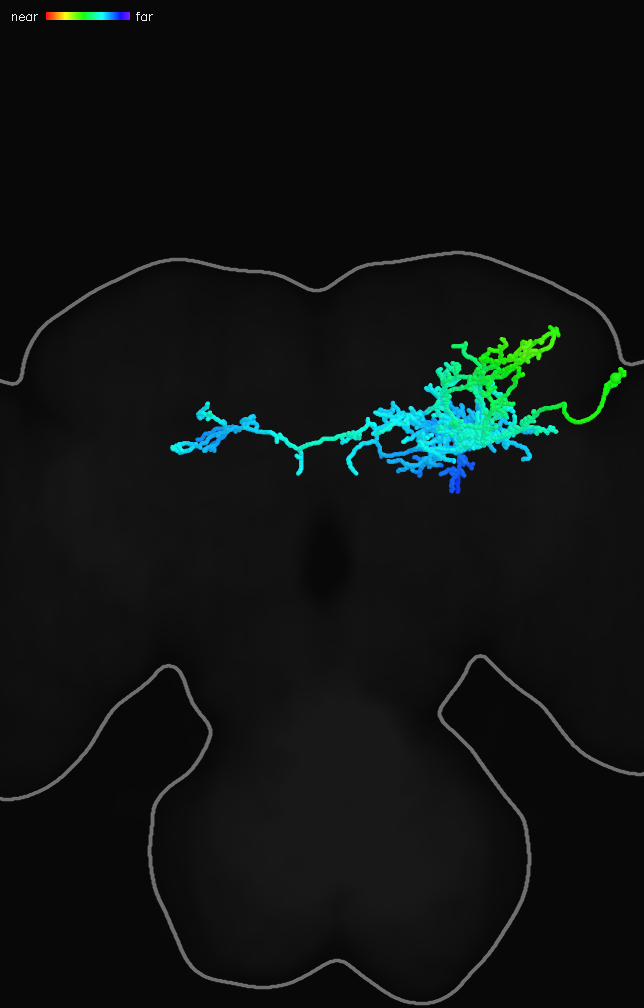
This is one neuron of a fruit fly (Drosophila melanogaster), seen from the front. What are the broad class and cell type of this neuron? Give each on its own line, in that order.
central-brain intrinsic neuron
PLP001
